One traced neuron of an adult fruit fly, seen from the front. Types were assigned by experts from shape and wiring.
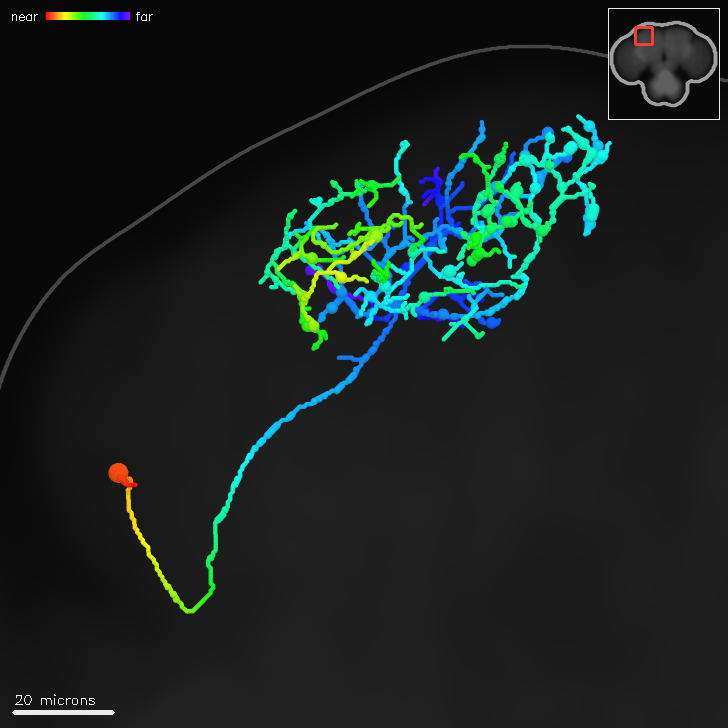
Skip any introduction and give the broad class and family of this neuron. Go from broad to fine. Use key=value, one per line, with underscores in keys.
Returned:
broad_class=central-brain intrinsic neuron
family=hemilineage SLPal3_and_SLPal4_dorsal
